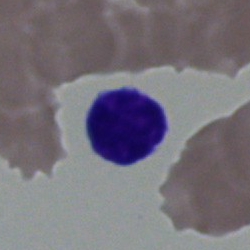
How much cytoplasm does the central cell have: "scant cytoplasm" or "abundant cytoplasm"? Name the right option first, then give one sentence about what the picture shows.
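Scant cytoplasm. The nucleus fills almost the whole cell, leaving barely any cytoplasm visible.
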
